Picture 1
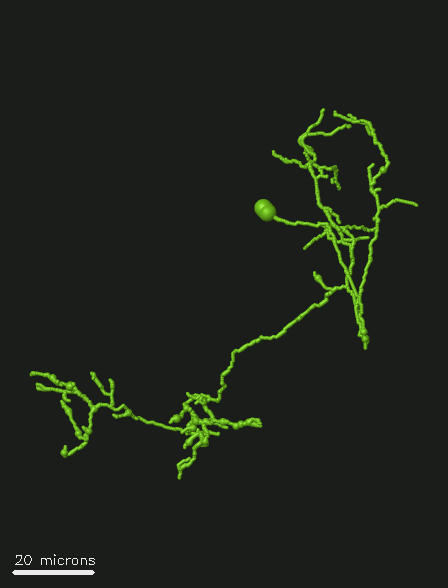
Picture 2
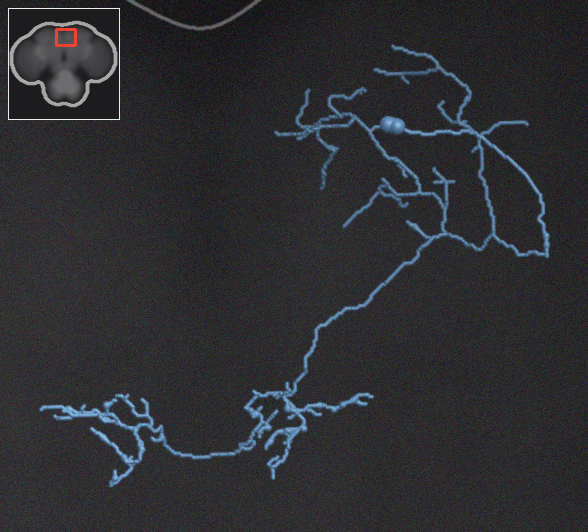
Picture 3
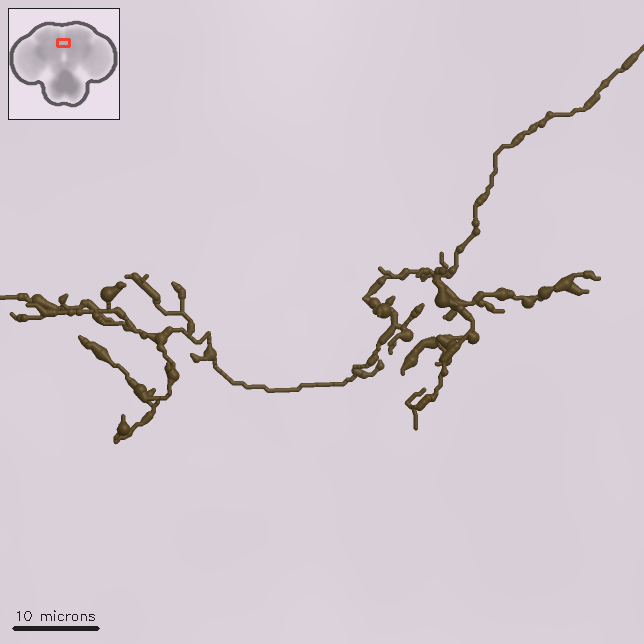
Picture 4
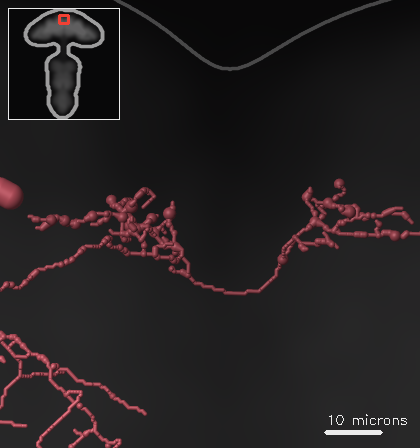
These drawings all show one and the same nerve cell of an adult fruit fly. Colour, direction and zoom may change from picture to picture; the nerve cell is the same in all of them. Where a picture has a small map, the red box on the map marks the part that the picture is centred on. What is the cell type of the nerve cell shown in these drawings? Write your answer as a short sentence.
The cell type is PAM02.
